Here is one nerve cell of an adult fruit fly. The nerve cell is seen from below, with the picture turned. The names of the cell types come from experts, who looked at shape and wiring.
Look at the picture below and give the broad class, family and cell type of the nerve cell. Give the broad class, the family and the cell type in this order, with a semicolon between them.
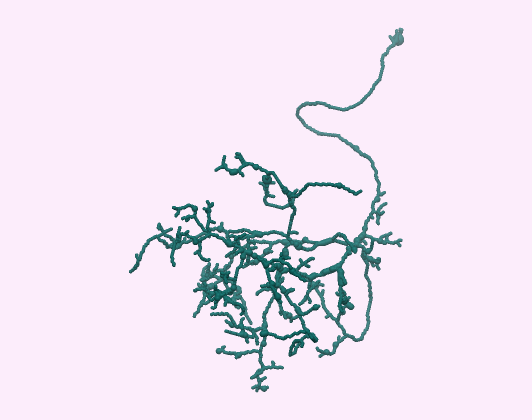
nerve-cord intrinsic neuron; hemilineage 03A; IN03A062_a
